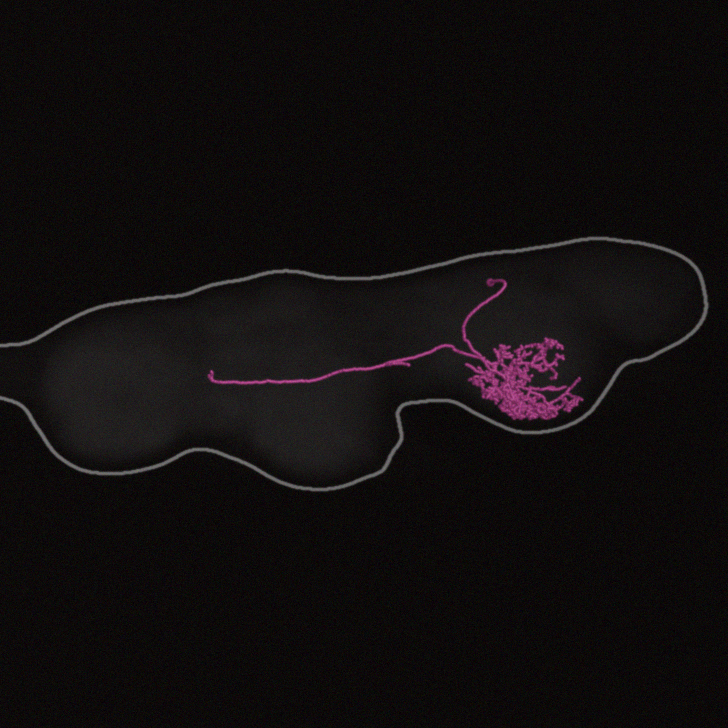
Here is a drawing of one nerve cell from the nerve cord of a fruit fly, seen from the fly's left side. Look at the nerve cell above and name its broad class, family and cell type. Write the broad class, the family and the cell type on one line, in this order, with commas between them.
nerve-cord intrinsic neuron, hemilineage 23B, IN23B023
